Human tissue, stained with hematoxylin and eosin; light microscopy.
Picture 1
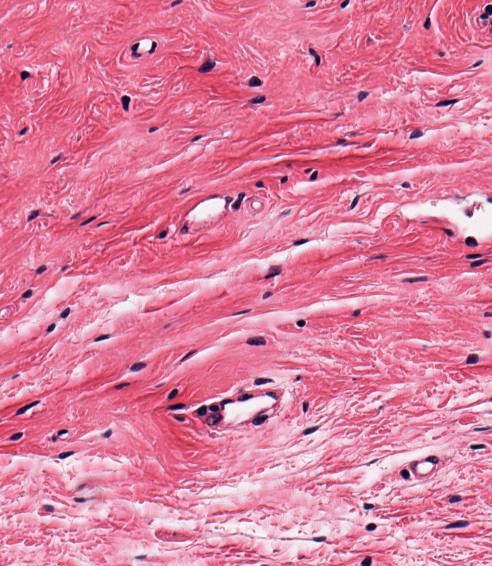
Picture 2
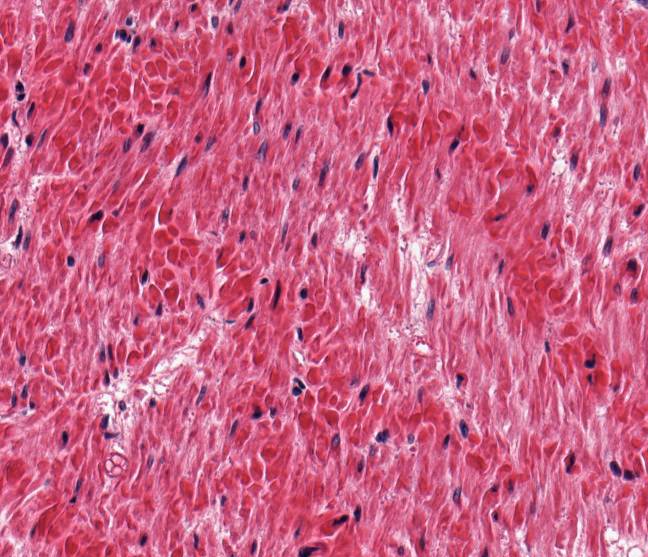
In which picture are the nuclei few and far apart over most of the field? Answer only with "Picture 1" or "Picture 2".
Picture 1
